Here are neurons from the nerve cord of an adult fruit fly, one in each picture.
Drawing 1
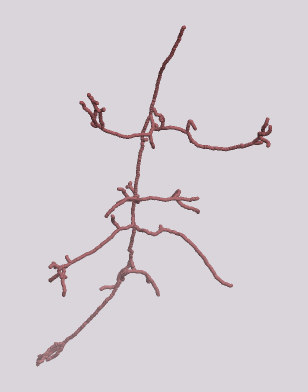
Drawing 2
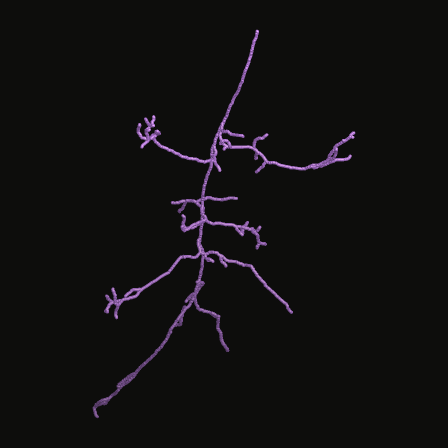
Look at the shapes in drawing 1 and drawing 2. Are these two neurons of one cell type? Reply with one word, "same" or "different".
same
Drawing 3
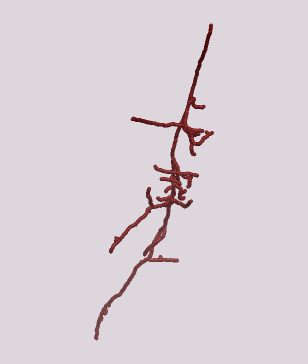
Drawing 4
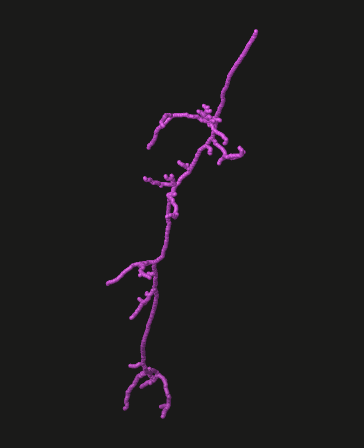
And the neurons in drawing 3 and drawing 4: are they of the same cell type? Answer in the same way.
different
